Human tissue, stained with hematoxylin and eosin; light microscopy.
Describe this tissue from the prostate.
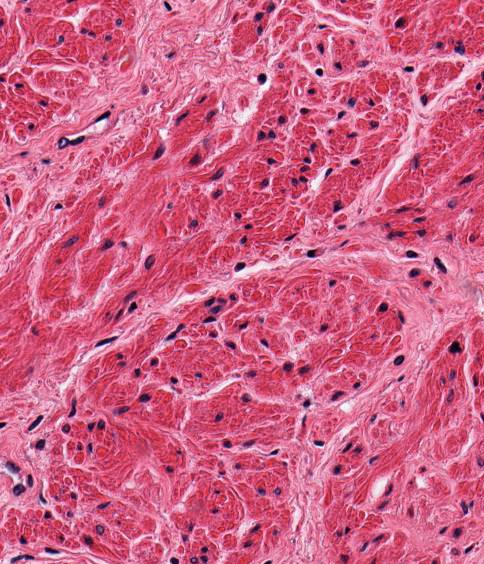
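First, bundles of muscle cells fill the whole field, running in many directions. Second, many bundles are cut across, their cells appearing as small rounded pink profiles. Third, muscle cytoplasm is deeply eosinophilic pink. Fourth, thin strands of paler pink fibrillar connective tissue separate the bundles.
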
